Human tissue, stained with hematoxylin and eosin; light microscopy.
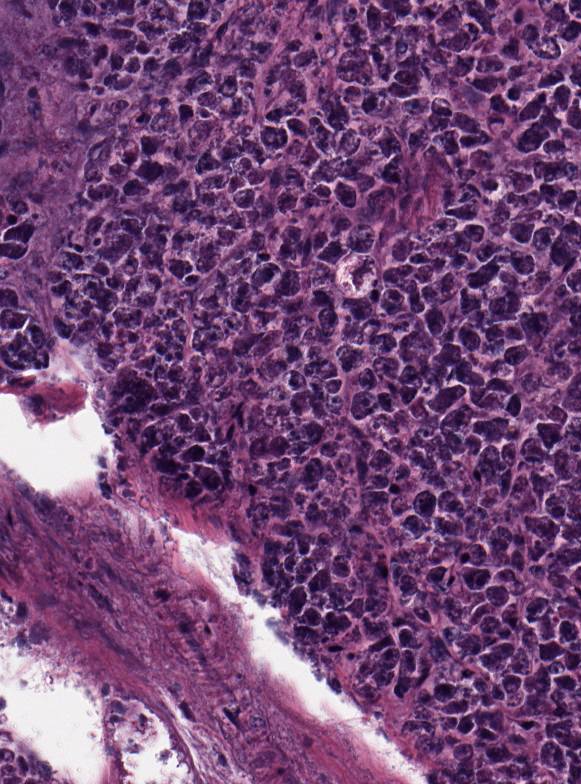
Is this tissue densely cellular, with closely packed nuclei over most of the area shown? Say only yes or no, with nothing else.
Yes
